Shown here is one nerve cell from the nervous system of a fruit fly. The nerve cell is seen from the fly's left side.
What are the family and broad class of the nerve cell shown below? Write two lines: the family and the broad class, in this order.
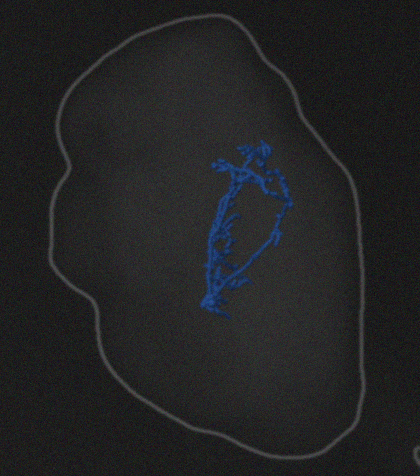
MeVC
visual centrifugal neuron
